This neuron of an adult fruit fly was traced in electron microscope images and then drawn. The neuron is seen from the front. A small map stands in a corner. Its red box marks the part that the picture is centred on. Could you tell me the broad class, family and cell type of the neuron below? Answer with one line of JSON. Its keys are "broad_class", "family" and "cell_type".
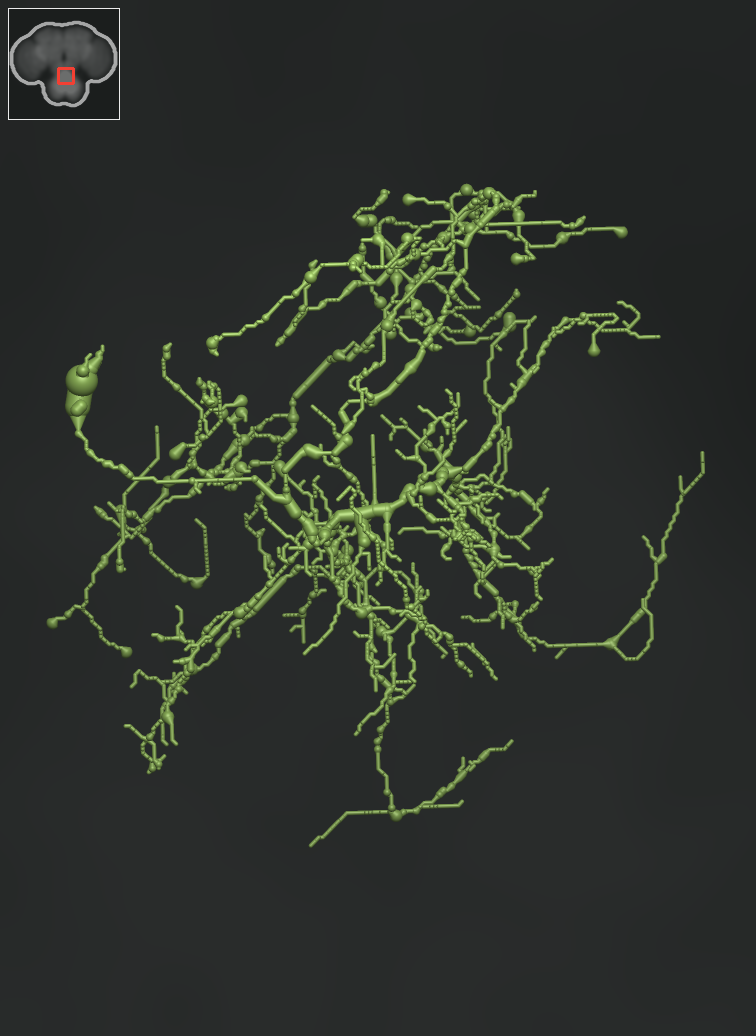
{"broad_class": "nerve-cord intrinsic neuron", "family": "hemilineage 19B", "cell_type": "IN19B078"}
